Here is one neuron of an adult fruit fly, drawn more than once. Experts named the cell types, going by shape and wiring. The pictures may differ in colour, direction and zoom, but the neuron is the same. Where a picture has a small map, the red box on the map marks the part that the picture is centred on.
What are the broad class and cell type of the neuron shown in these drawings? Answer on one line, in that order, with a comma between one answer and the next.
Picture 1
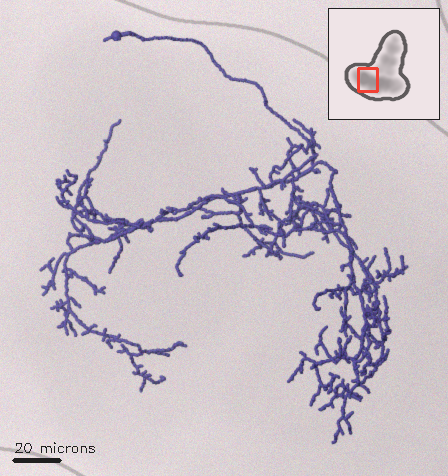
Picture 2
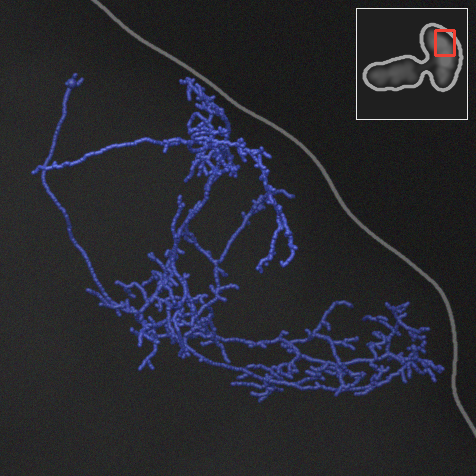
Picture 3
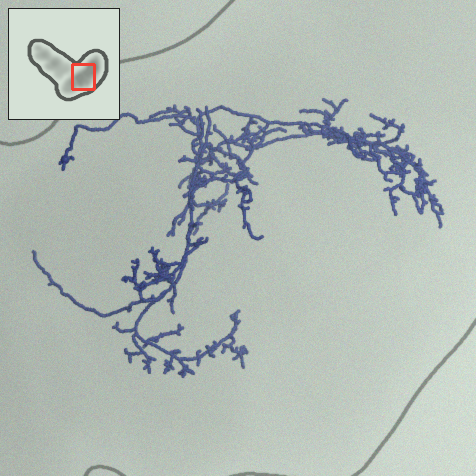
central-brain intrinsic neuron, SMP596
